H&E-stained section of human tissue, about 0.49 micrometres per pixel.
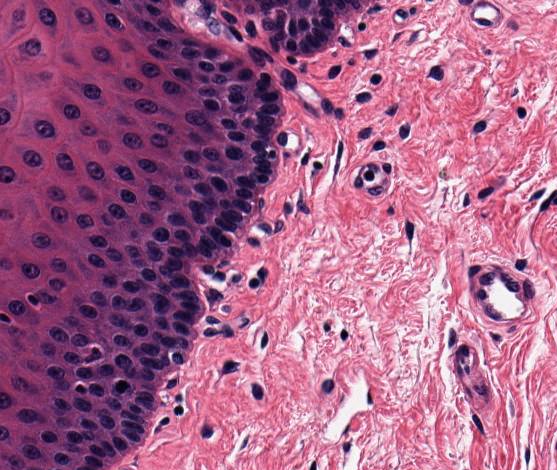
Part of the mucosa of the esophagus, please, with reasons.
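Loose connective tissue, right part of the field. Pink wavy collagen fibres with scattered spindle-shaped fibroblast nuclei.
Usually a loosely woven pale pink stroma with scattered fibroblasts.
Stratified squamous epithelium fills the left, its border with the connective tissue running diagonally from top centre toward lower left. Basal layer of crowded, darkly stained nuclei along that border.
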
